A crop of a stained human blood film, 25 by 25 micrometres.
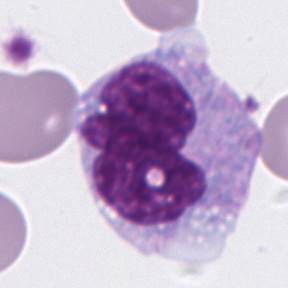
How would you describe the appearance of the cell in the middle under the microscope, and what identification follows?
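The cell has an irregular outline with a pale bulge at its top. Its nucleus is folded, and indentations give it a lobed outline. Over the lower part of the nucleus lies a small, round clear spot. The cytoplasm shows no coarse coloured granules. The cell is a monocyte.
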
